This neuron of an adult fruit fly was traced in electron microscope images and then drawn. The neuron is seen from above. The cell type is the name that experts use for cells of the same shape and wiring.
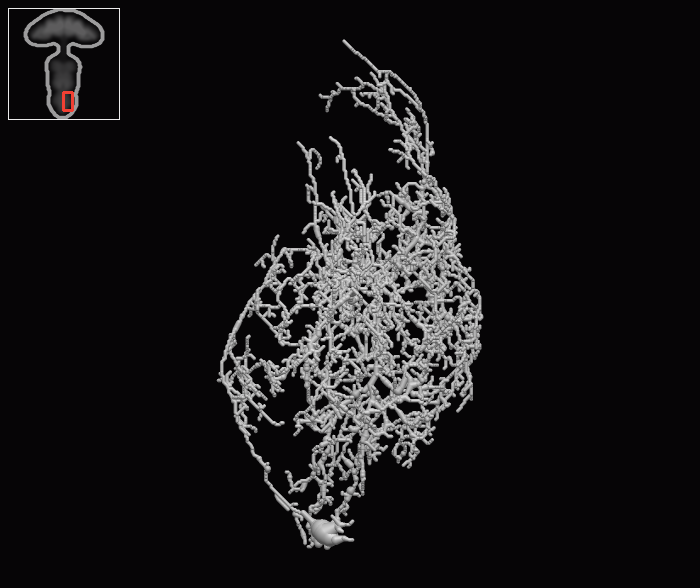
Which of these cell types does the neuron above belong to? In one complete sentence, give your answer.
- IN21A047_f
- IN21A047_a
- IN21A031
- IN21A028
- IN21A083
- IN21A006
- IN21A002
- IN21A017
It is as IN21A002 that this neuron is typed.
